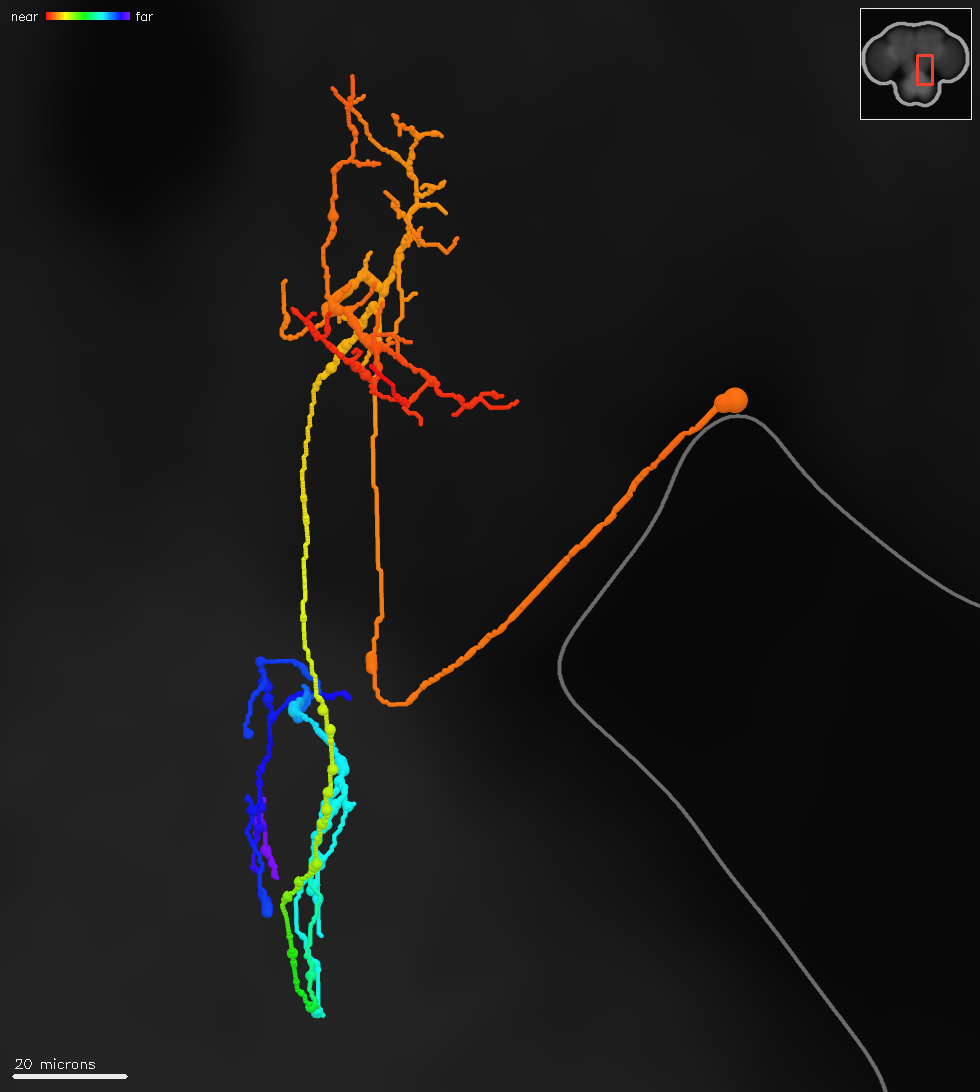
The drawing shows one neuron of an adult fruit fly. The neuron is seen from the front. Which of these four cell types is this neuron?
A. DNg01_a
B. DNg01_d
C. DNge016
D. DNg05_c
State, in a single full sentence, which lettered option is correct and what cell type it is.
The cell identity of the neuron is DNg05_c, given in option D.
